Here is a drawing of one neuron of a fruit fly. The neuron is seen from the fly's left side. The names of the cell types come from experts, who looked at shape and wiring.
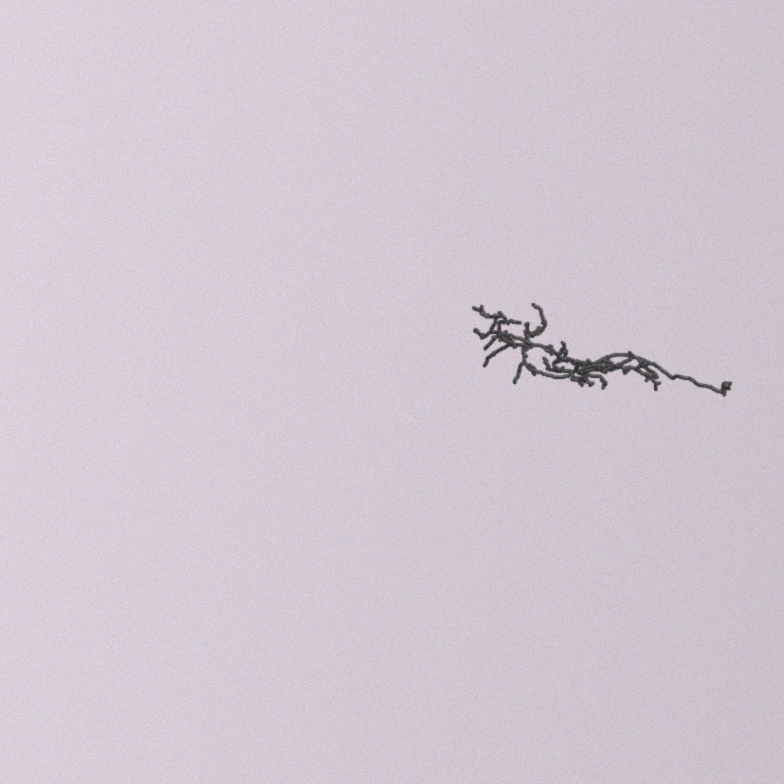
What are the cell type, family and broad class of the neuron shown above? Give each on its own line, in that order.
IN21A071
hemilineage 21A
nerve-cord intrinsic neuron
